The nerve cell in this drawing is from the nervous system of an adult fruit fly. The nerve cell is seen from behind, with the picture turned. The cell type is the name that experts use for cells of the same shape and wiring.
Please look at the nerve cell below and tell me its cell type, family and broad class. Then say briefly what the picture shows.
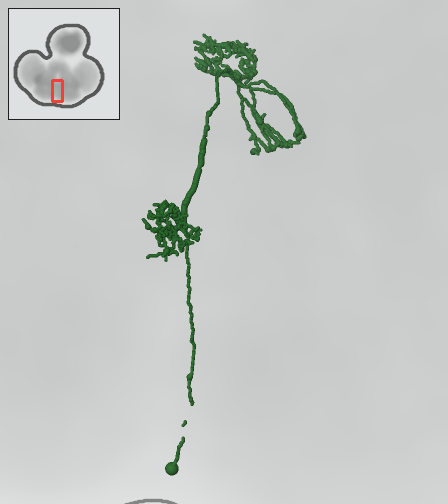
Its cell type is PFNv. Its family is called class CX. It is a central-brain intrinsic neuron. Its cell body lies at the bottom of the picture. The picture shows dozens of branch ends.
